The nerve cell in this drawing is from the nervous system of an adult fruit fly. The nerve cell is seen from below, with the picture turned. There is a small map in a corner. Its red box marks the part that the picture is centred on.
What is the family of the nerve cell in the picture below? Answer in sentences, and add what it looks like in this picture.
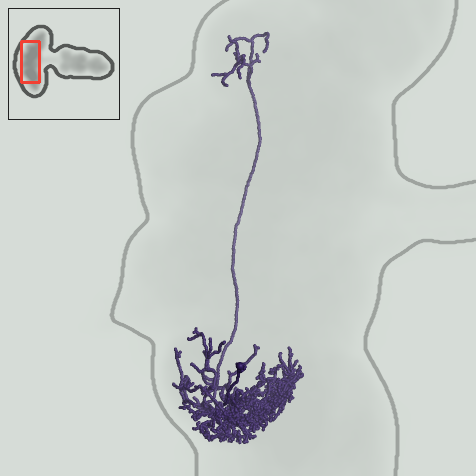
The family is hemilineage VLPl&p1_lateral. This is a central-brain intrinsic neuron. It lies in the brain. The cell body is at the bottom of the picture.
